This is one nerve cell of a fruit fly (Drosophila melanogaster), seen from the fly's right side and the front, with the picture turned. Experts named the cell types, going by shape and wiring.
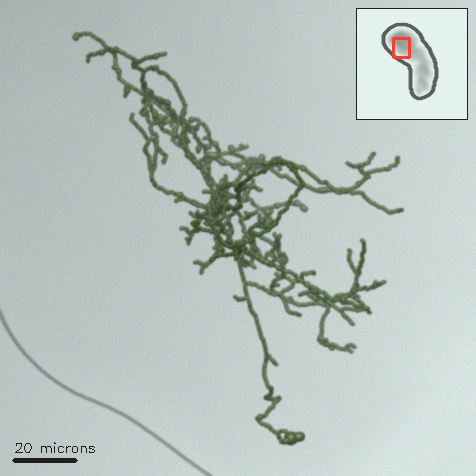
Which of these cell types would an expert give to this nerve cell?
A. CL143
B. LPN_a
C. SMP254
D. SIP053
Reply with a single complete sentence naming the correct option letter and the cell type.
What the nerve cell is, by cell type, is CL143, option A.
